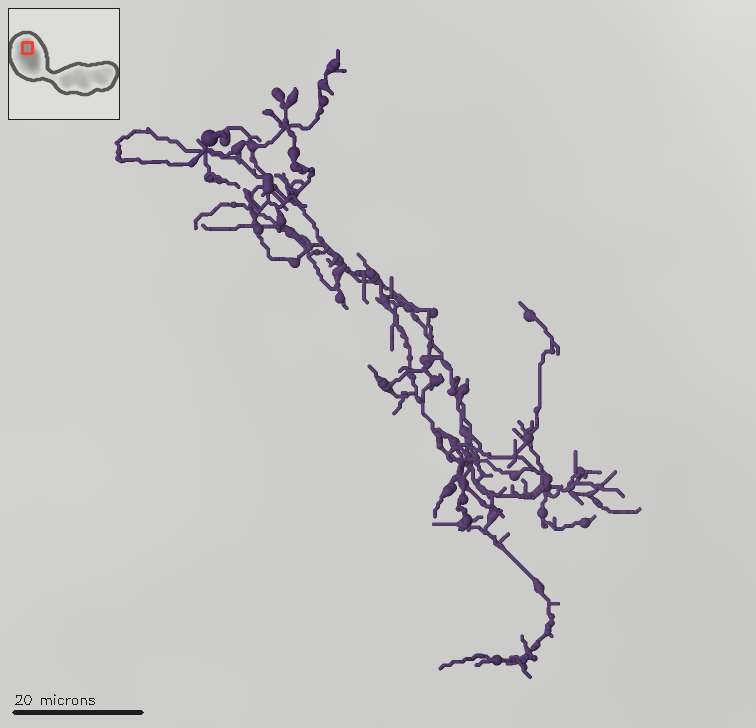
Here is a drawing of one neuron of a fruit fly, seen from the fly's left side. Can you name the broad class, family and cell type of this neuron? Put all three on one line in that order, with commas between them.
central-brain intrinsic neuron, hemilineage SLPad1_anterior, CB3496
